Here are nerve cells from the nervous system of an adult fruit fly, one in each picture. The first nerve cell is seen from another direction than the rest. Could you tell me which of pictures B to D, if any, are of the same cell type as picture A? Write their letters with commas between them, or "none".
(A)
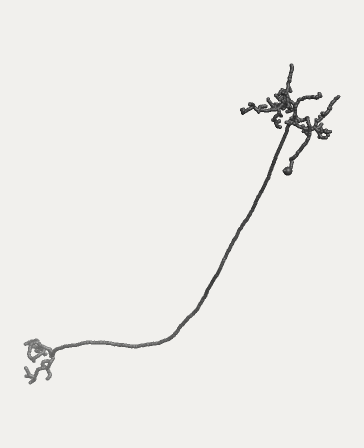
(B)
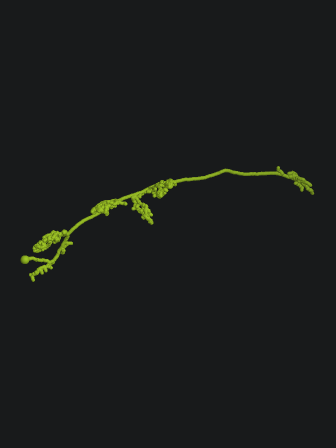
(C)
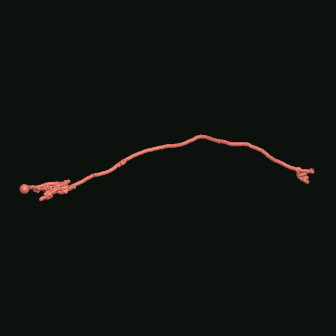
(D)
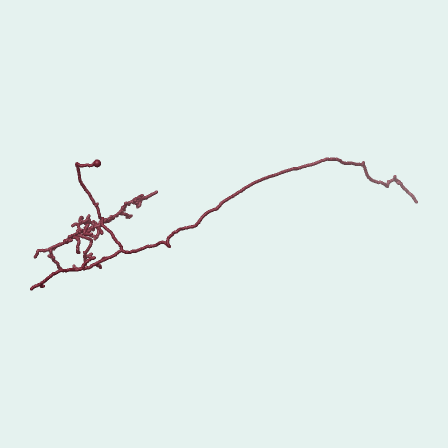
C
